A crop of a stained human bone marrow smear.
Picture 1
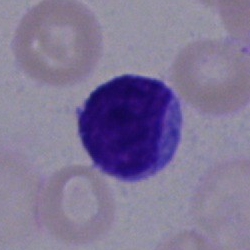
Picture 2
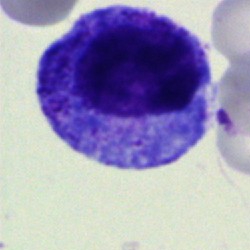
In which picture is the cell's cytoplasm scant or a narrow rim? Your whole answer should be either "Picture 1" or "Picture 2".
Picture 1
